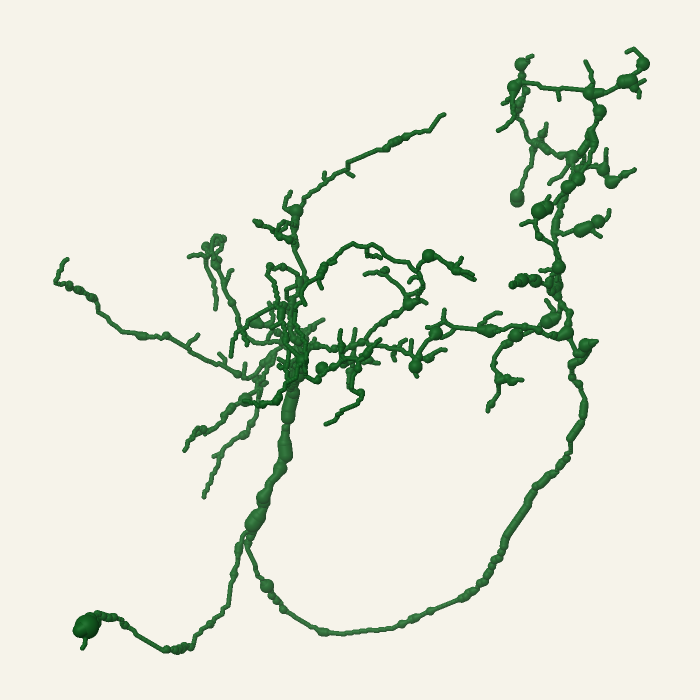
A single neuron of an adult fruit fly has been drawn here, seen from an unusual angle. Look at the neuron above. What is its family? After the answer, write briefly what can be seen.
The family is hemilineage SLPal2. It is a central-brain intrinsic neuron. The cell body can be seen at the lower left of the picture. Dozens of branch ends can be seen.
